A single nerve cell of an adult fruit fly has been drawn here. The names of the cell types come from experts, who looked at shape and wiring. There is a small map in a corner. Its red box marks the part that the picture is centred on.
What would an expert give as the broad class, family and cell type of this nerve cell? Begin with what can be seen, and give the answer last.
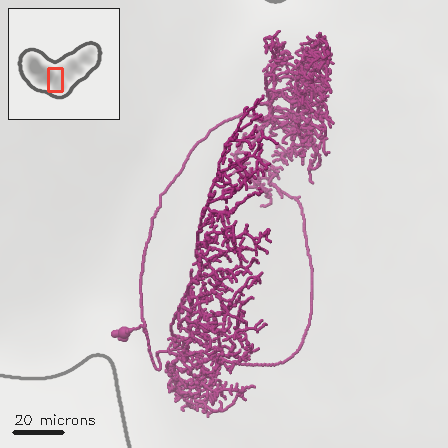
The cell body can be seen at the lower left of the picture. From top to bottom in the picture it spans about 160 microns. The picture shows dozens of branch ends. It is an optic-lobe intrinsic neuron. The family is MeLo. The cell type is MeLo8.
